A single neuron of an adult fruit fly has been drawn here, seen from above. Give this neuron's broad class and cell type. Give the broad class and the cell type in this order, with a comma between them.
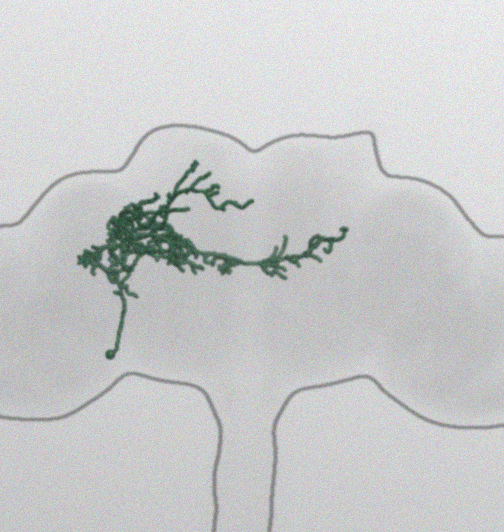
central-brain intrinsic neuron, SIP109m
